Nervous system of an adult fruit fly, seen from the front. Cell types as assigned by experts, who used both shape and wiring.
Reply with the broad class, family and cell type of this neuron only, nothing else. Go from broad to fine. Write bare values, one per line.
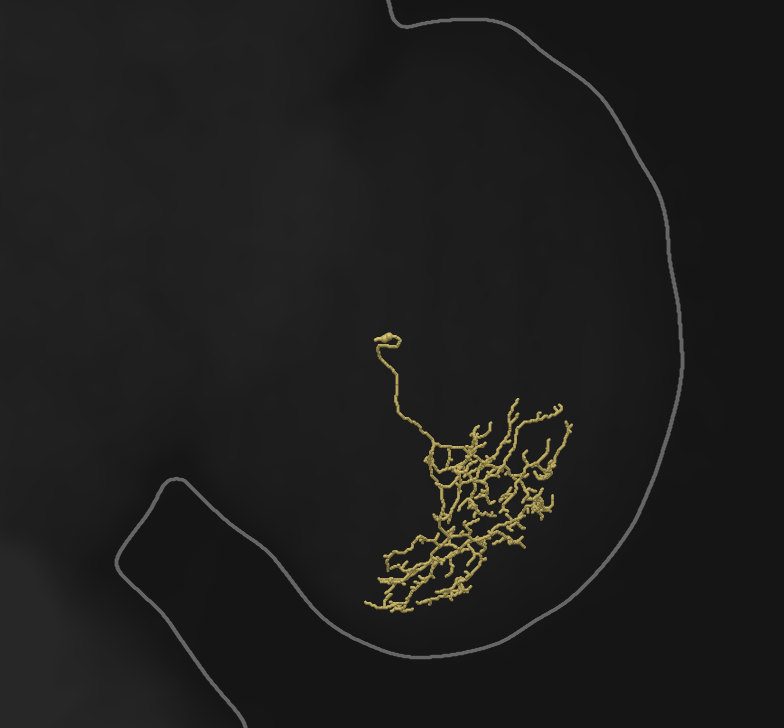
optic-lobe intrinsic neuron
Cm
Cm19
